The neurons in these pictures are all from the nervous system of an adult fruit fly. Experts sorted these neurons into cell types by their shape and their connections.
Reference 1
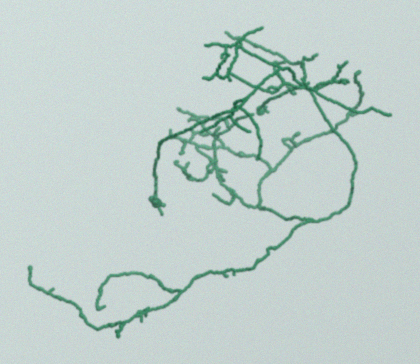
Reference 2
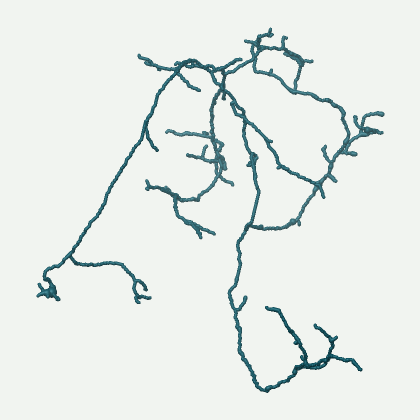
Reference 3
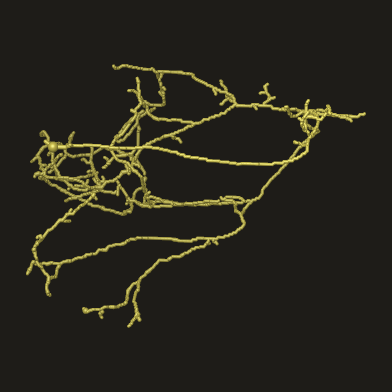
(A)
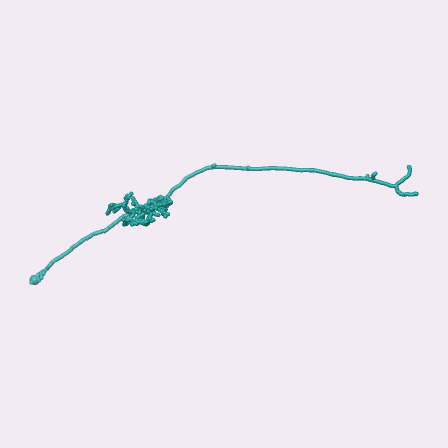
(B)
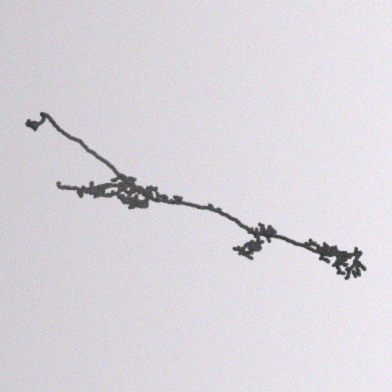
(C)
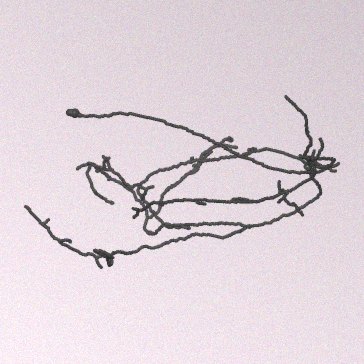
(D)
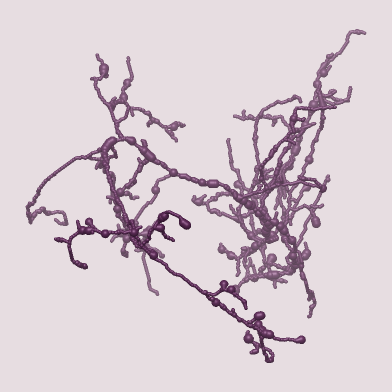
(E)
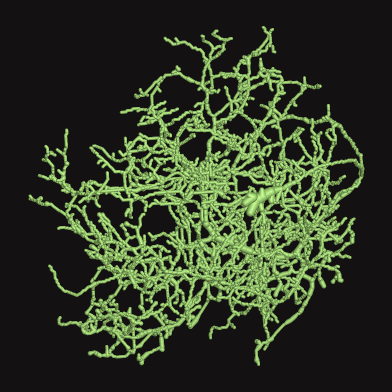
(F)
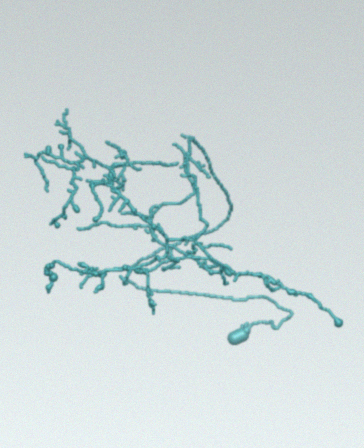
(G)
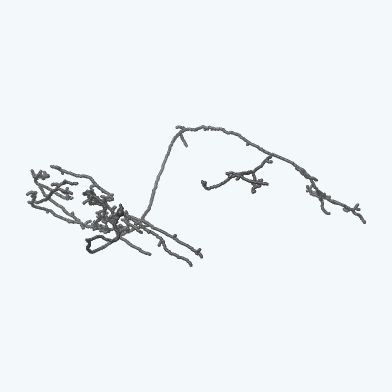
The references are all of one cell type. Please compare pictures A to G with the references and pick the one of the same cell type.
Picture C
